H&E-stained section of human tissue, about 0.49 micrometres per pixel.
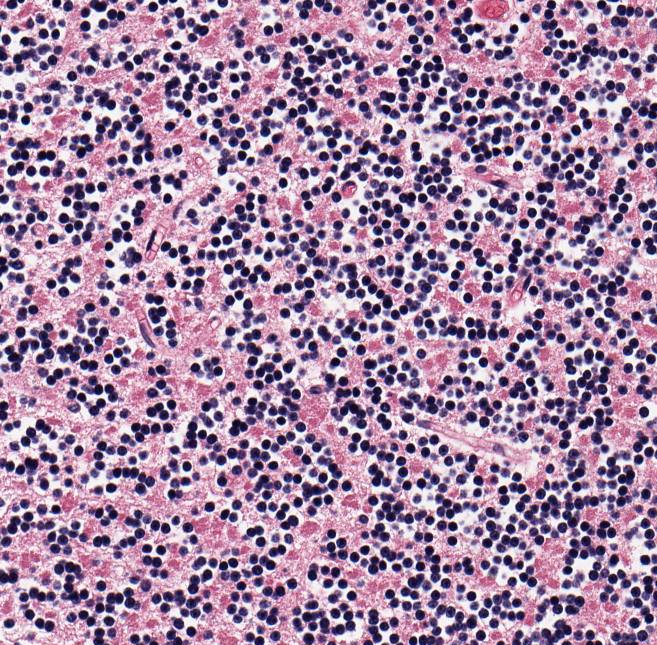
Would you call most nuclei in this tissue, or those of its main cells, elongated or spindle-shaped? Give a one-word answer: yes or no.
No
